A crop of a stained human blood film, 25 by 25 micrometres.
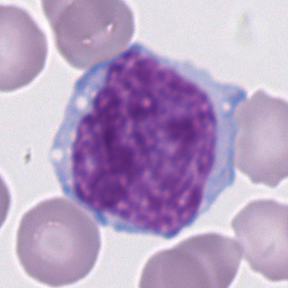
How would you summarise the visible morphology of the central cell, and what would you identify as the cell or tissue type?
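Start at the border: it is irregular and slightly angular, not smoothly round. Now the nucleus, a single unlobed mass, roughly oval in shape. Look across the cytoplasm and you'll find no visible granules, only a few small clear vacuoles near the left edge. This is a myeloblast.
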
